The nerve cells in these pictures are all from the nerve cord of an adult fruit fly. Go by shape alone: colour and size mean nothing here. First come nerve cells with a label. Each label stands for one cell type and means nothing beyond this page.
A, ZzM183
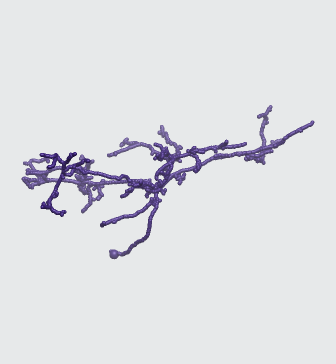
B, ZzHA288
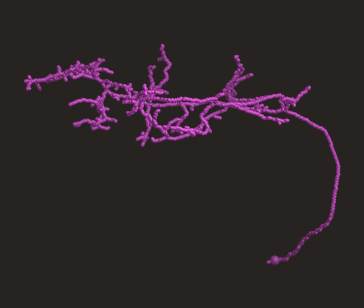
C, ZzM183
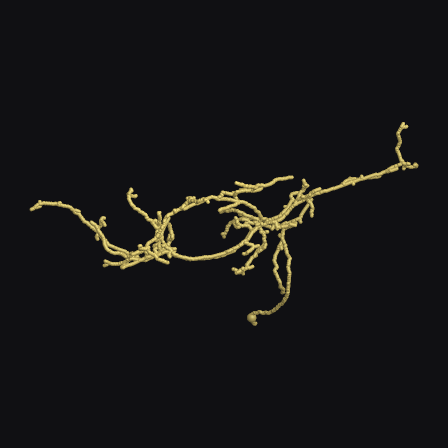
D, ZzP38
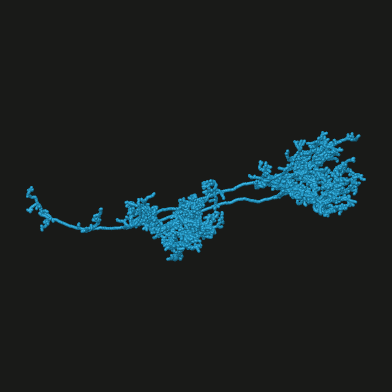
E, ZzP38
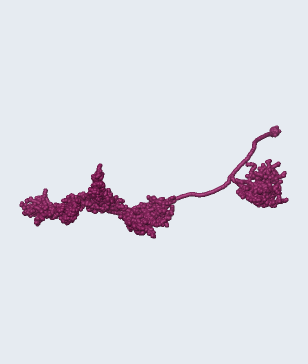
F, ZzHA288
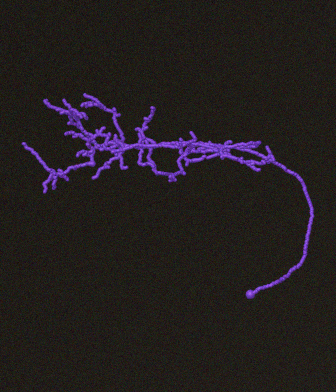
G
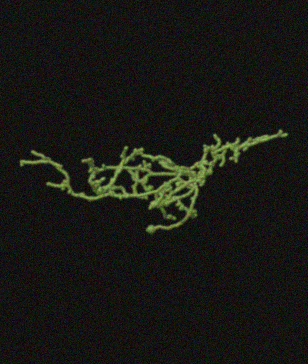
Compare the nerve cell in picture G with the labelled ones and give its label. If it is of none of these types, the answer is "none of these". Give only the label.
ZzM183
